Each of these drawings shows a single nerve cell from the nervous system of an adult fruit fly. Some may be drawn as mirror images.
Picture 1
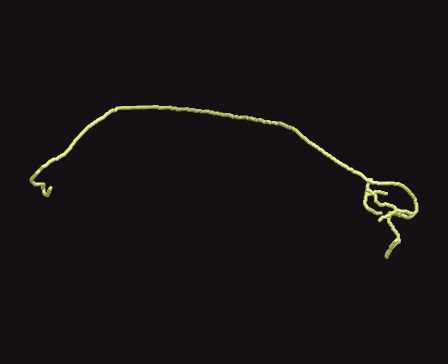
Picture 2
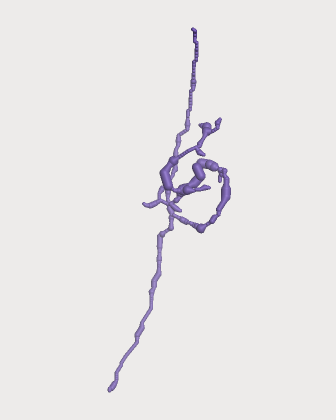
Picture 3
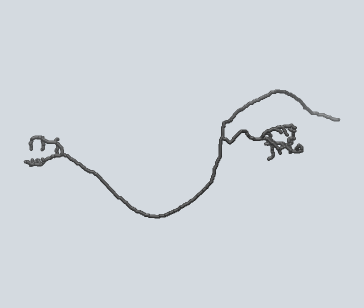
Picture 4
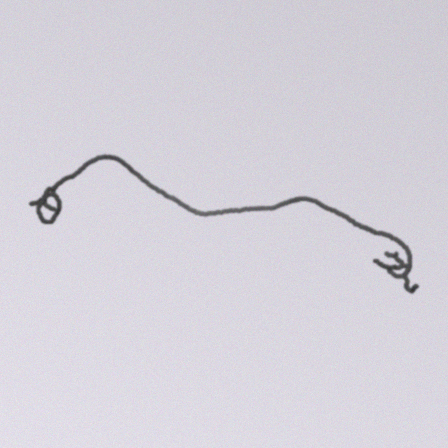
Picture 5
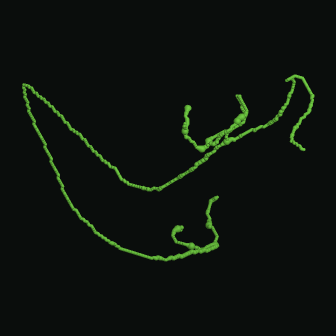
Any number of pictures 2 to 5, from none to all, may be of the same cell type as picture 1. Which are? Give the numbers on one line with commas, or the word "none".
4, 5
